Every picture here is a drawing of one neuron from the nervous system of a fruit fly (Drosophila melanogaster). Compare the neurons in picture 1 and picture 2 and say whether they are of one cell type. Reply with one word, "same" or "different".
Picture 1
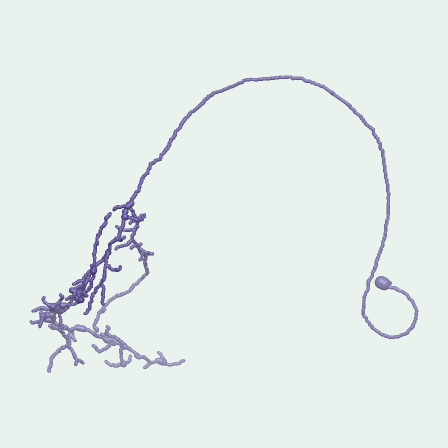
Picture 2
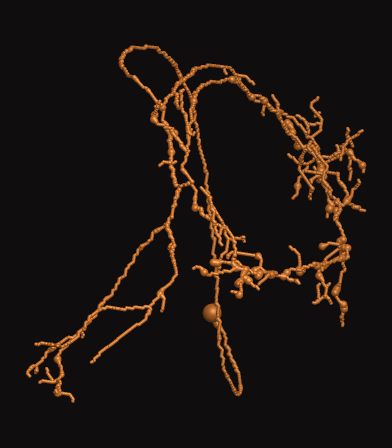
different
